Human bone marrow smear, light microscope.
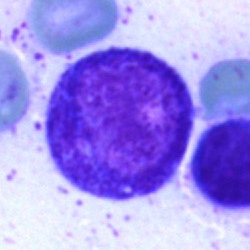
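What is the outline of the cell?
Round.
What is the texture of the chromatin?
Fine and lacy rather than clumped.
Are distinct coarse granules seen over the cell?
No.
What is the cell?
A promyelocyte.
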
